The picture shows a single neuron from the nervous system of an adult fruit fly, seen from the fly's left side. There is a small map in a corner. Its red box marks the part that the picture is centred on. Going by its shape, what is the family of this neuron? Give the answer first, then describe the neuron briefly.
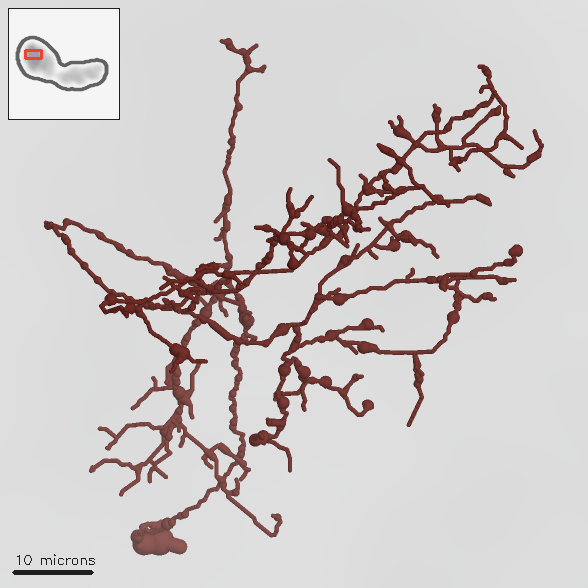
The family is hemilineage EBa1. It is a central-brain intrinsic neuron. From top to bottom in the picture it spans about 65 microns. Dozens of branch ends can be seen.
